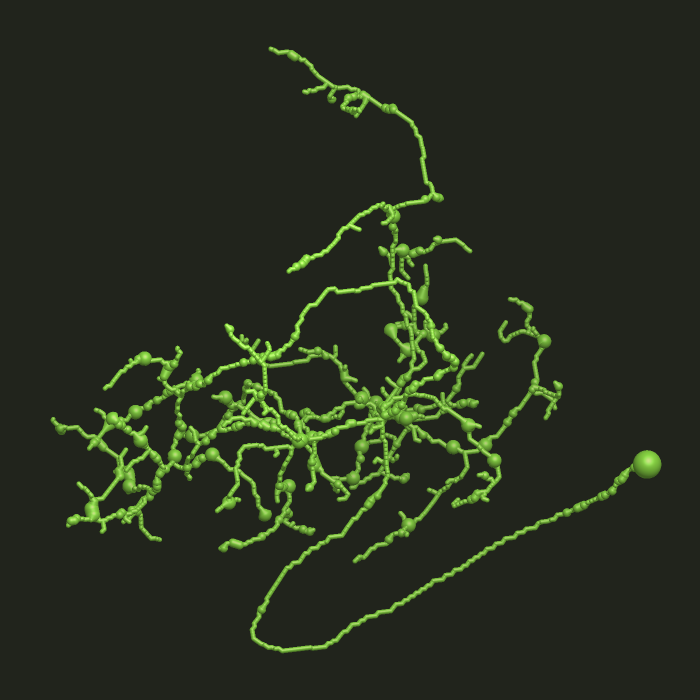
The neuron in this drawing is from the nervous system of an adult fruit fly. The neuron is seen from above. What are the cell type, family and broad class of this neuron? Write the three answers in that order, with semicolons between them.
CB2733; hemilineage LHp1; central-brain intrinsic neuron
